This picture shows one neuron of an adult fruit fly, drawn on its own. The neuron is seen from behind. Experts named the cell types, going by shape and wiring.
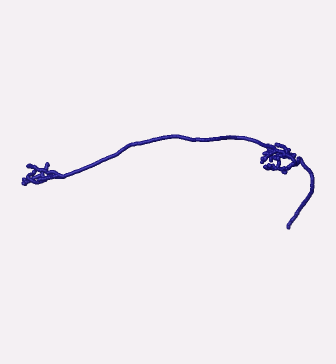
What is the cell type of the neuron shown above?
ORN_DP1l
